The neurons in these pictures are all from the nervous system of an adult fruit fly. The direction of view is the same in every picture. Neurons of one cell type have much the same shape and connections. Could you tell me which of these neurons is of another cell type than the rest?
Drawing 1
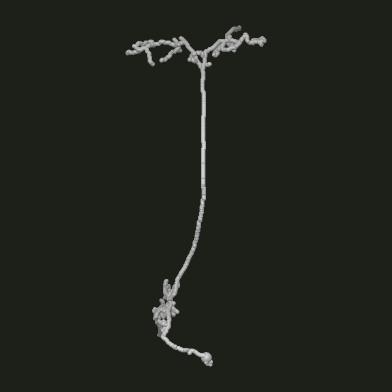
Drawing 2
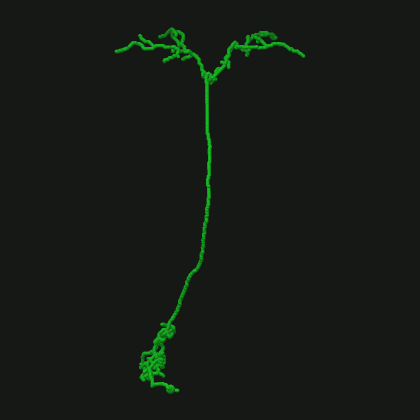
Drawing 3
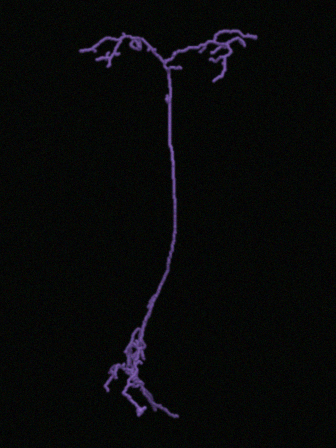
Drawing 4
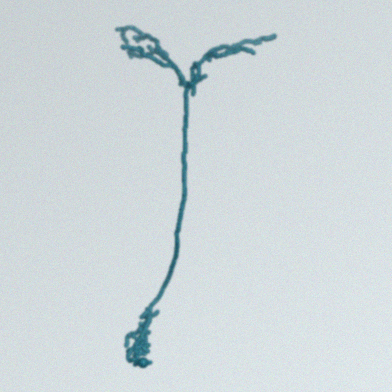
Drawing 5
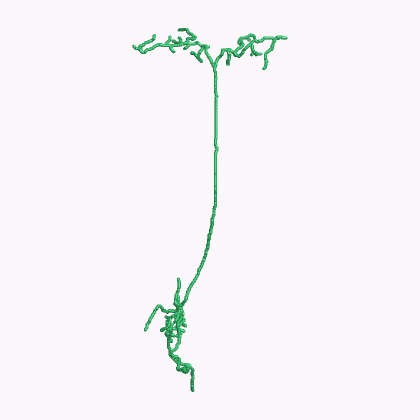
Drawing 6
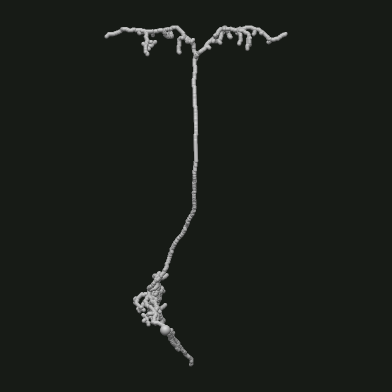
Drawing 4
